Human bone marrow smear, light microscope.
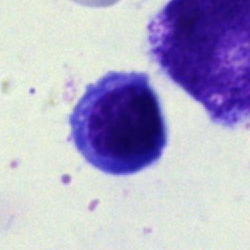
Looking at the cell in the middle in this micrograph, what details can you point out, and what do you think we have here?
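Starting with the outline, the upper left edge of the cell shows small irregular bumps. Next, the cytoplasm is deep blue, and its rim is widest on the lower left side. Last, the chromatin is dark purple and dense. This is an erythroblast.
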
